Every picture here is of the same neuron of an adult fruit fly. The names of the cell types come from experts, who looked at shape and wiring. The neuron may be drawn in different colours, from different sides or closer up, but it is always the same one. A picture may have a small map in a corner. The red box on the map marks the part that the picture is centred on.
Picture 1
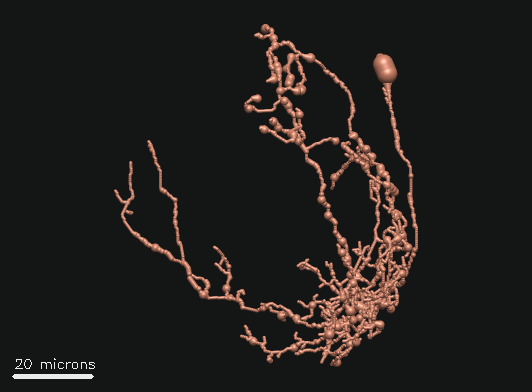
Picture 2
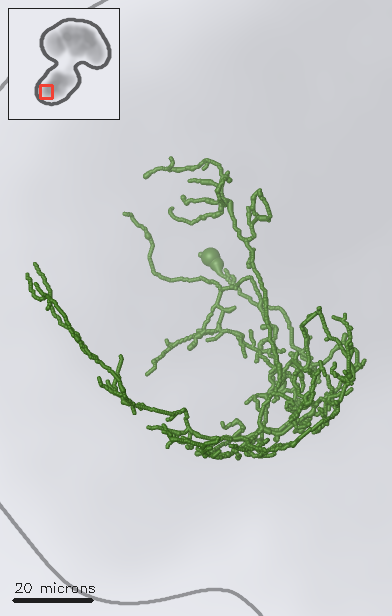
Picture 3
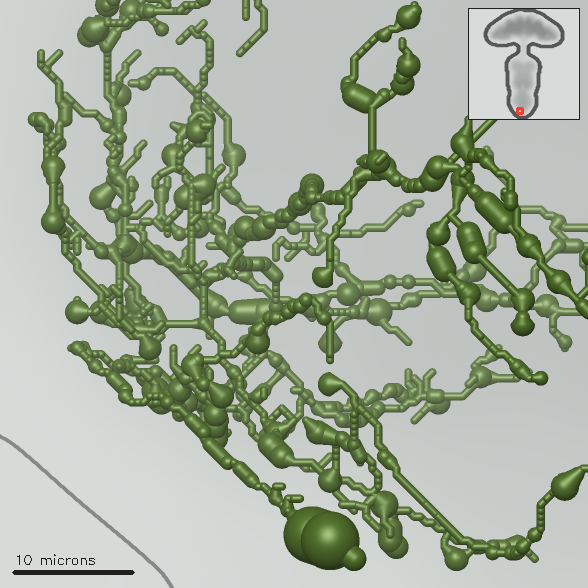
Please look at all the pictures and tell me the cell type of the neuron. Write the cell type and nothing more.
INXXX374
